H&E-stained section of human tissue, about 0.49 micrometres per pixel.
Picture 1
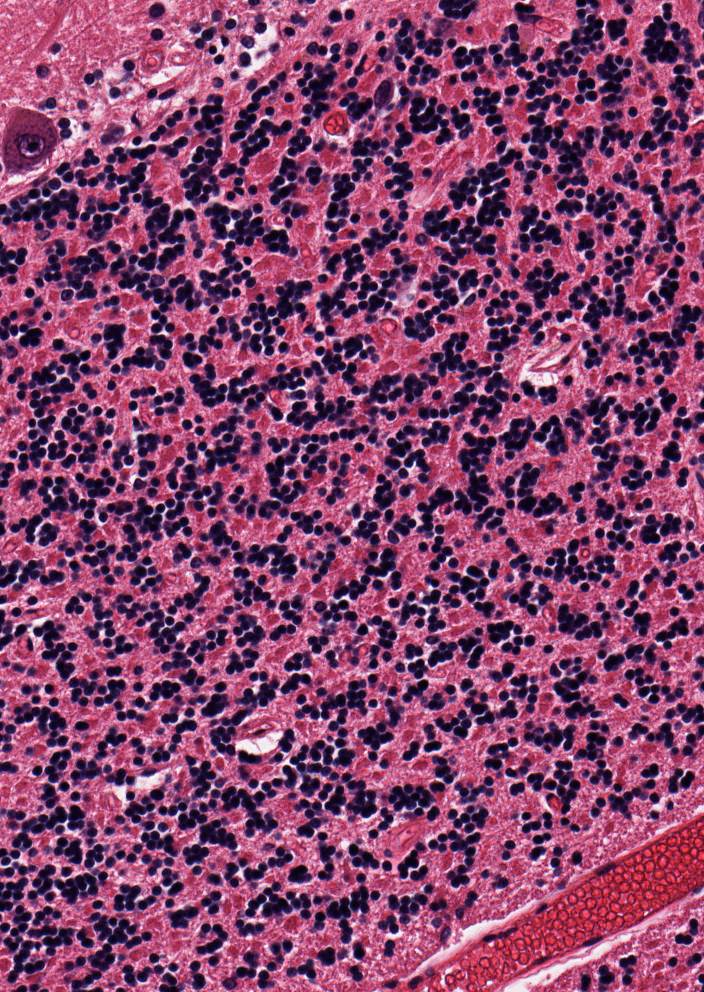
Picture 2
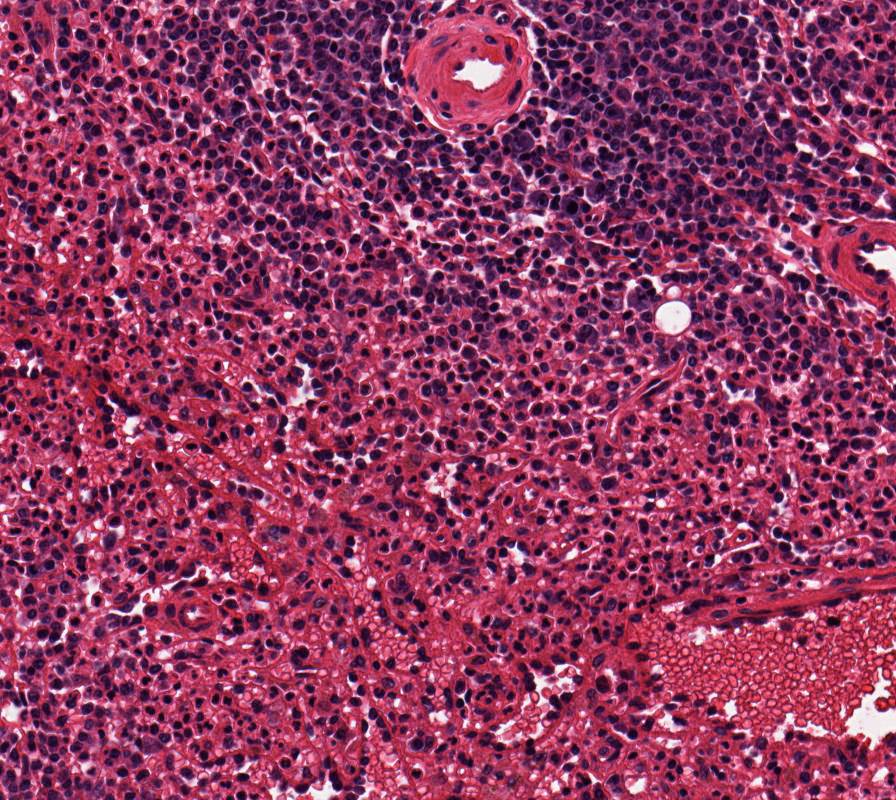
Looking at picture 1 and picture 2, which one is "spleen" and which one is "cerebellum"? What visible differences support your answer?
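The cerebellum is shown in picture 1 and the spleen in picture 2. In the cerebellum the small nuclei are uniform and round with hardly any cytoplasm, and small pale pink nucleus-free patches lie between their clusters. A single large neuron with a round nucleus and a prominent nucleolus lies at the top left corner. Most nucleated cells in the spleen are small lymphocytes with round dark nuclei and scant cytoplasm, packed more densely in the upper half than in the lower left, where red cells lie among them.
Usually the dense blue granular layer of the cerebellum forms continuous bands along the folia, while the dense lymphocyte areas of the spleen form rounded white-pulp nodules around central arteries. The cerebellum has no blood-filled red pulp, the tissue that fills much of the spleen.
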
